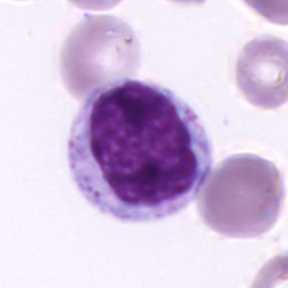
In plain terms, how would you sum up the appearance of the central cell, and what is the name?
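Take a look at this one: its outline is round and smooth. There's a single oval nucleus with no lobes, pushed off-centre toward the upper right of the cell. Fine reddish-purple granules are scattered through the cytoplasm. That's a metamyelocyte.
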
